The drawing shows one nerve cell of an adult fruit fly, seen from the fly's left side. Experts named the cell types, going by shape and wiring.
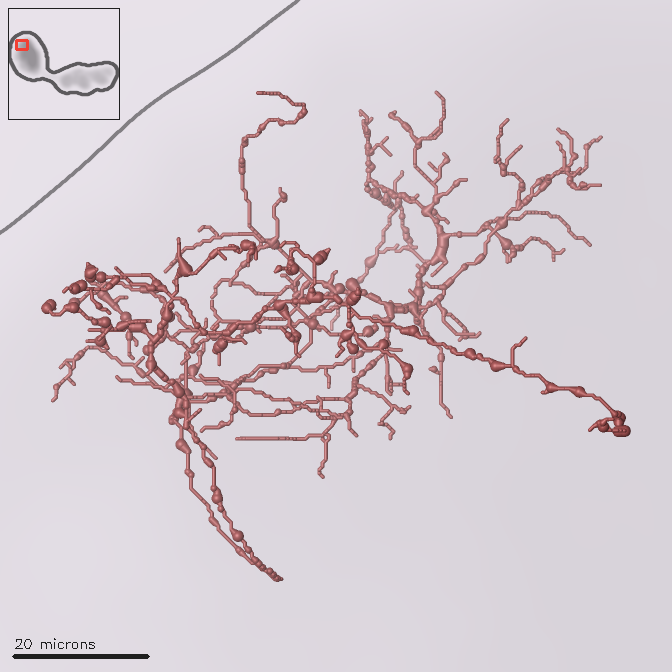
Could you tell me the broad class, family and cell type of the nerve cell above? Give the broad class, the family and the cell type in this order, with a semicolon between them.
central-brain intrinsic neuron; hemilineage SMPad3; SMP132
